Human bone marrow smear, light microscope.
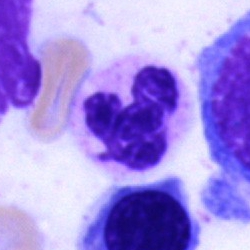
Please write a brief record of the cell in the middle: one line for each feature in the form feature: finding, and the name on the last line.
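Outline: round and smooth
Chromatin: dark purple, coarsely clumped
Cytoplasm: pale pinkish-lilac
Granules: fine and faint, nothing more
Name, then: segmented neutrophil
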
